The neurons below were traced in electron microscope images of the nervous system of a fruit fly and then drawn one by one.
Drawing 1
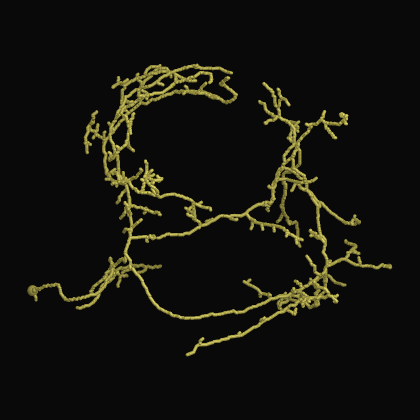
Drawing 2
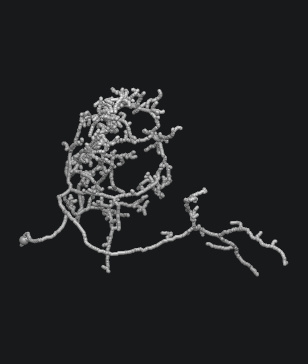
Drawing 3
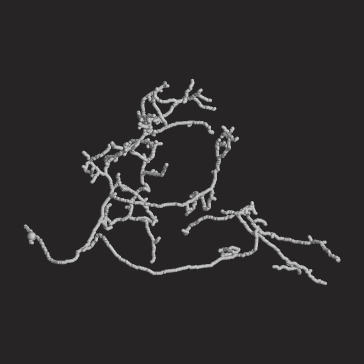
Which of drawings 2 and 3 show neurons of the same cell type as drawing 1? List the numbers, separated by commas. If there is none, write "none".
none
